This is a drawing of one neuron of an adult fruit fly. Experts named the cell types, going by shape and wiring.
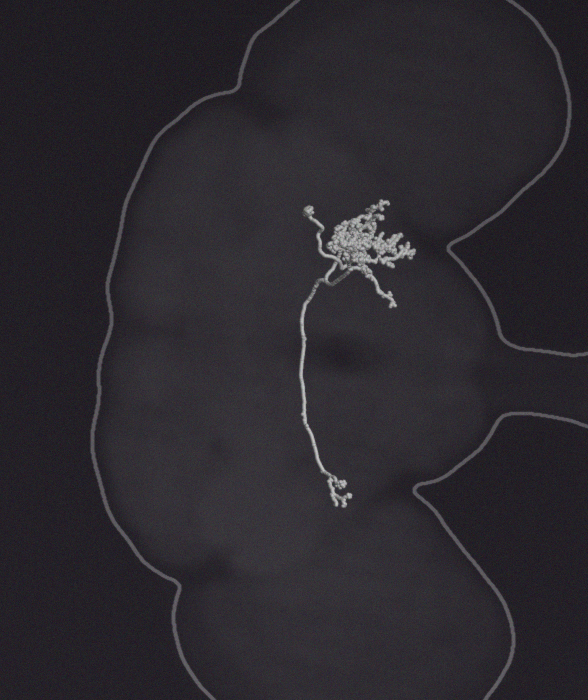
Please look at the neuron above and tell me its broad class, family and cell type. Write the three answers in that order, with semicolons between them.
central-brain intrinsic neuron; hemilineage ALl1_ventral; SAD051_a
